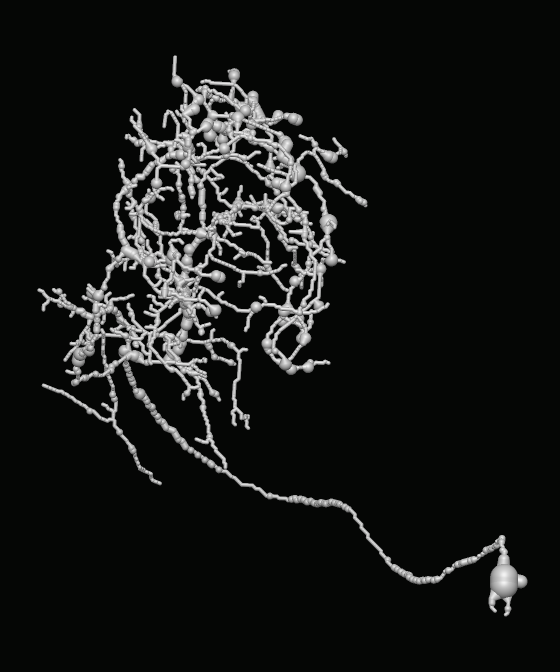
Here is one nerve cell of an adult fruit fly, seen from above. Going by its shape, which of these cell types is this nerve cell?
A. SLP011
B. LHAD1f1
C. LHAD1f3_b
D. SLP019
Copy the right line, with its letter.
A. SLP011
